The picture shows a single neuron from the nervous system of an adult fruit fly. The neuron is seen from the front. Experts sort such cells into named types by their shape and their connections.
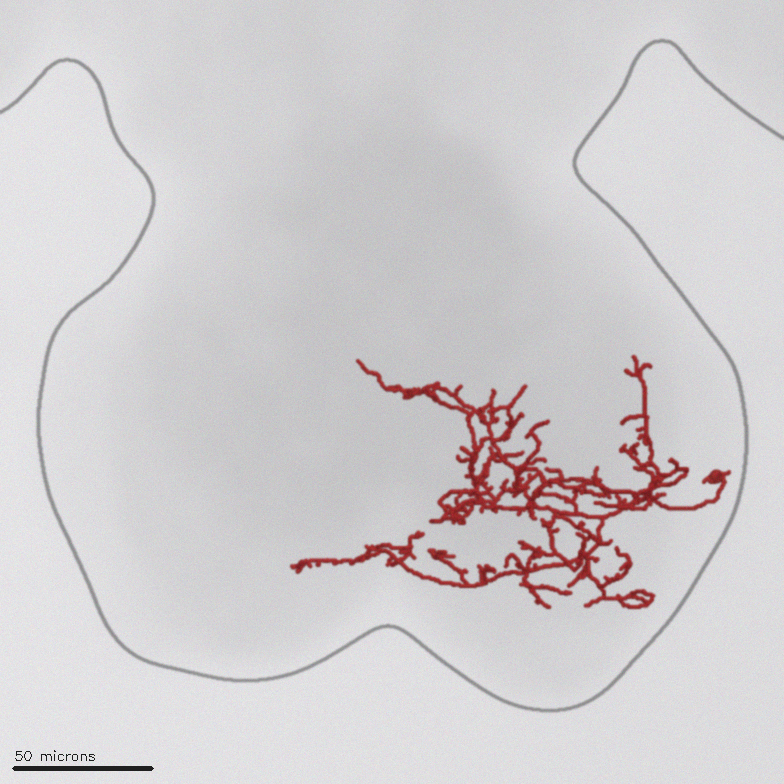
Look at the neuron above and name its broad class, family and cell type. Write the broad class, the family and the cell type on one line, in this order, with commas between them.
nerve-cord intrinsic neuron, hemilineage 20A.22A, IN20A.22A013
